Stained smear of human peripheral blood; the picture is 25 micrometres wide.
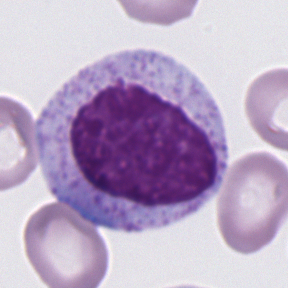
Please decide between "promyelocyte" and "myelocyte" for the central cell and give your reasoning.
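Answer: myelocyte, not promyelocyte. The cell measures about 17 micrometres across, and its outline is round and smooth, without surface projections. The nucleus is off-centre, lying closest to the right edge of the cell. Its chromatin is dark purple, moderately clumped, with small paler patches. A moderate rim of pale blue-grey cytoplasm surrounds the nucleus.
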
